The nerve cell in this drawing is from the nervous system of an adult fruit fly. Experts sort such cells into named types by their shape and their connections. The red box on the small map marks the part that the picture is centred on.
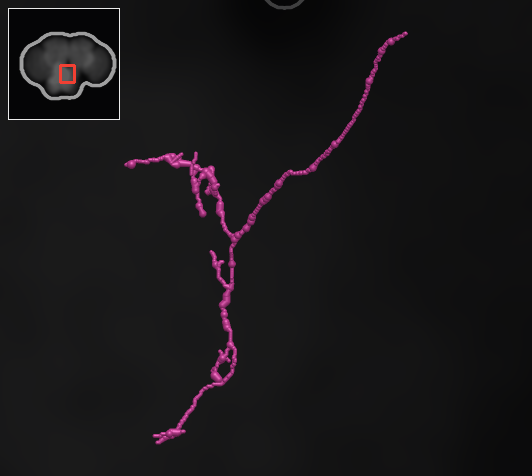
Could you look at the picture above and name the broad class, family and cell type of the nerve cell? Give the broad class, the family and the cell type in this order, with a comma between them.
sensory neuron entering the nerve cord, class mechanosensory tactile, SNta03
